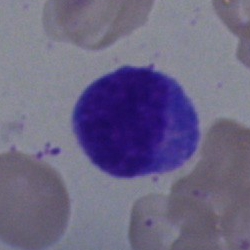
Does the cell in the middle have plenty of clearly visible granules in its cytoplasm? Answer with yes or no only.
No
